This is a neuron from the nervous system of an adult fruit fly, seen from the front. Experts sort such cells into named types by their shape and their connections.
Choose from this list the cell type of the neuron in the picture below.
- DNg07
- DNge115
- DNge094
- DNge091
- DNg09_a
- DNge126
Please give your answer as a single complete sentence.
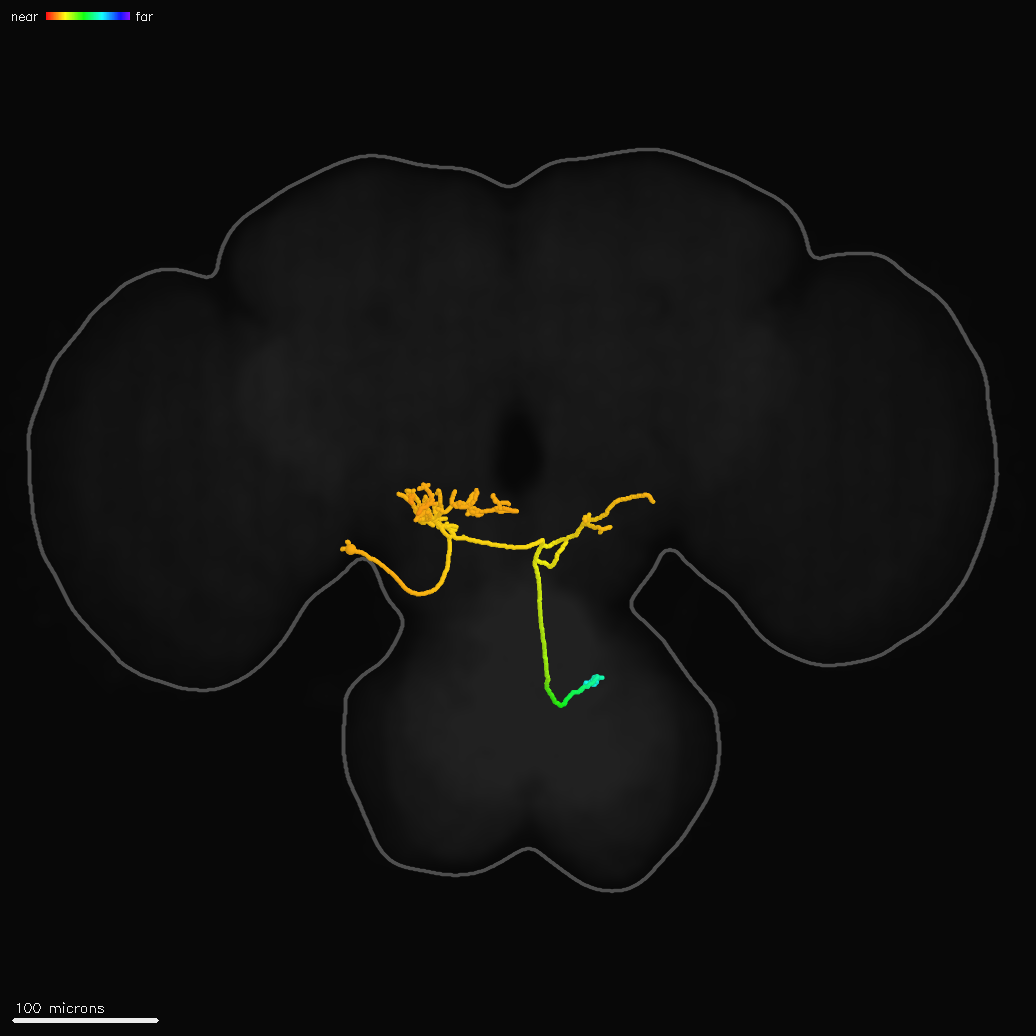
This neuron represents the cell type DNg07.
